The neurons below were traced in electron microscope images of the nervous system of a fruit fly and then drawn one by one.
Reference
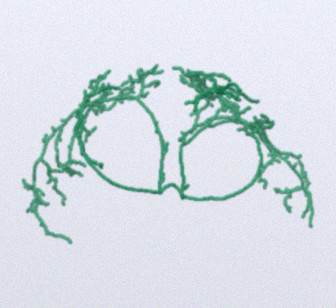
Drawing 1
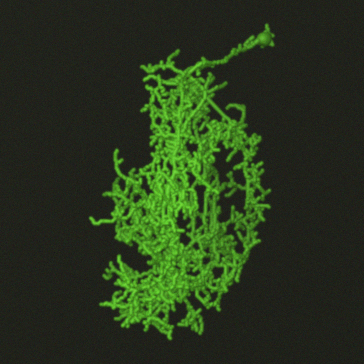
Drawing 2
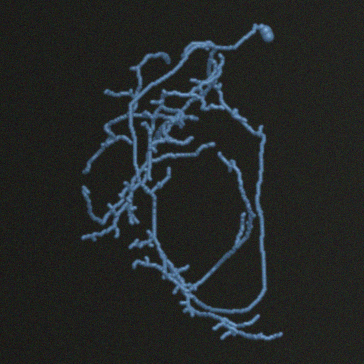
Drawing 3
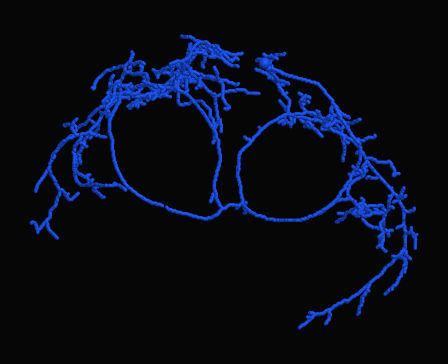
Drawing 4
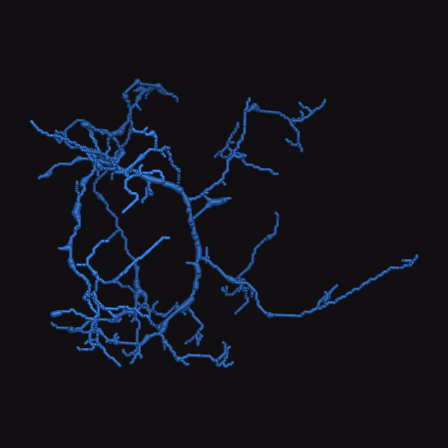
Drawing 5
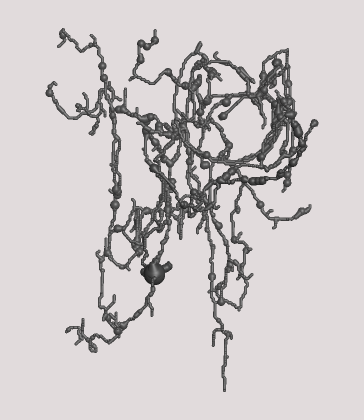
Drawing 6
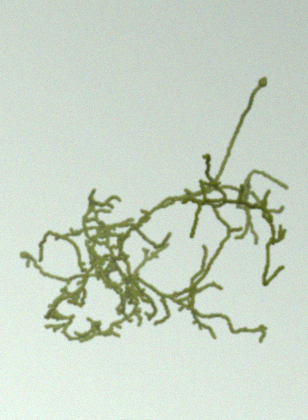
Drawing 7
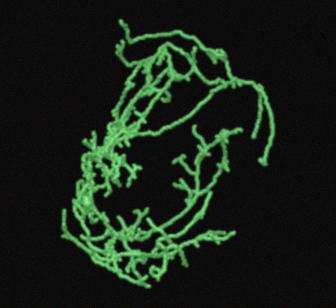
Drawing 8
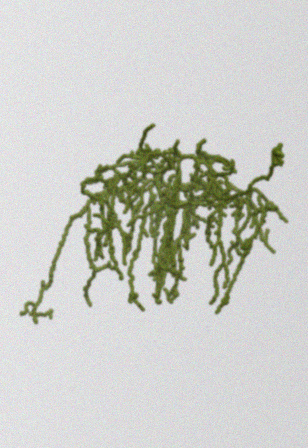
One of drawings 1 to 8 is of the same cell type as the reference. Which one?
3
